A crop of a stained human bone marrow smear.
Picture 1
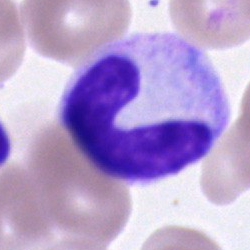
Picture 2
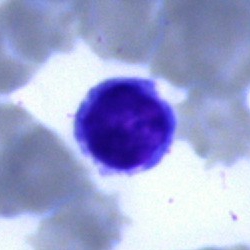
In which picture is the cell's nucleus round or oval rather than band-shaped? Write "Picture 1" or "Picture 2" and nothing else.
Picture 2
